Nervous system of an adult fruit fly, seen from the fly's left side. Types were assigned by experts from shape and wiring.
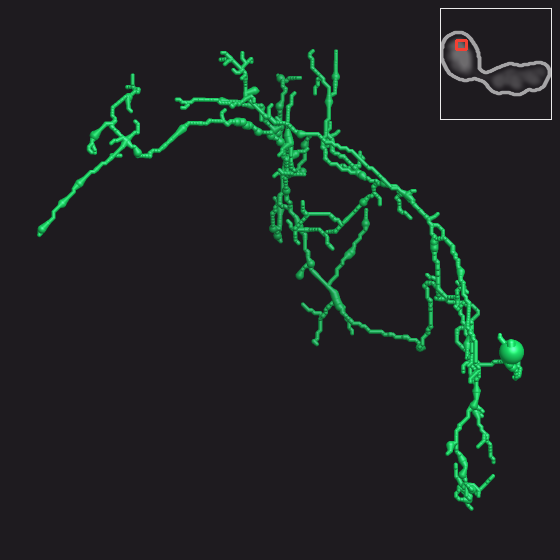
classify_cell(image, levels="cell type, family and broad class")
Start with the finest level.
SLP334; hemilineage SLPp&v1_posterior; central-brain intrinsic neuron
